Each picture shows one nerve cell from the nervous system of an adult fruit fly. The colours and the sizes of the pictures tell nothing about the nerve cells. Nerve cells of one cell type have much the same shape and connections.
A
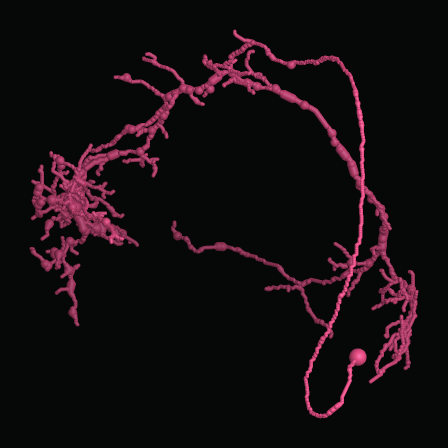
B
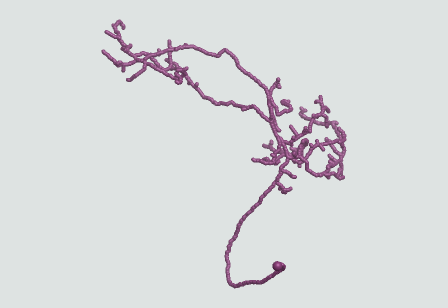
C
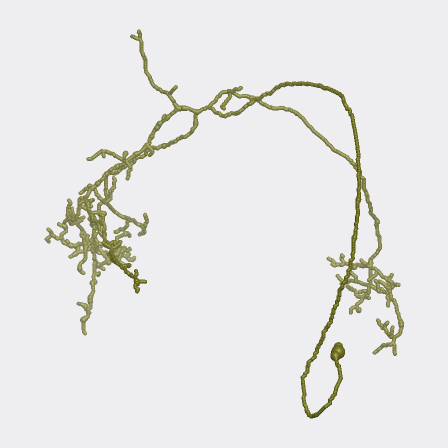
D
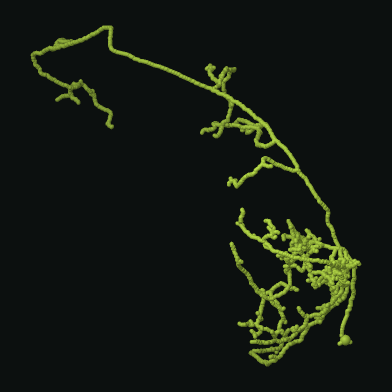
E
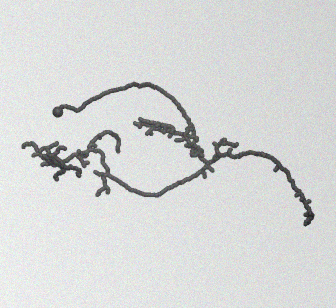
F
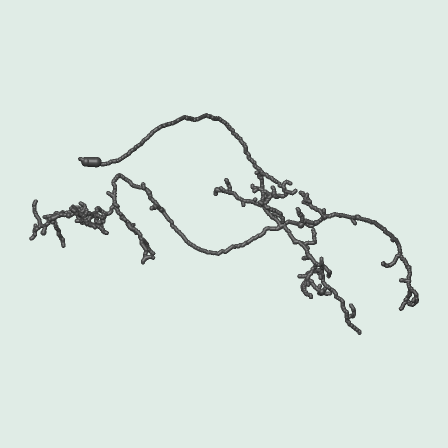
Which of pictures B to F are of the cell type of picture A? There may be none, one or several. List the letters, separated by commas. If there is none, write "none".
C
